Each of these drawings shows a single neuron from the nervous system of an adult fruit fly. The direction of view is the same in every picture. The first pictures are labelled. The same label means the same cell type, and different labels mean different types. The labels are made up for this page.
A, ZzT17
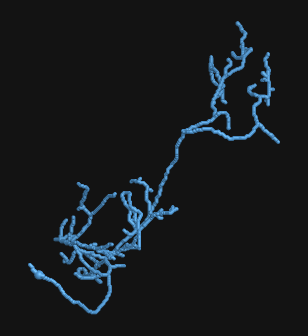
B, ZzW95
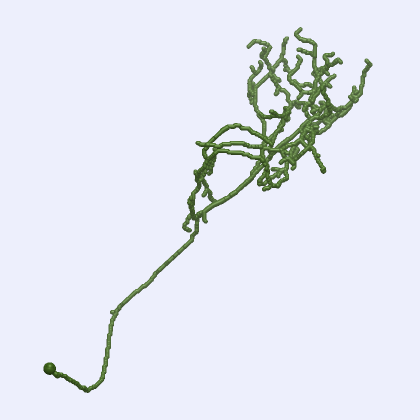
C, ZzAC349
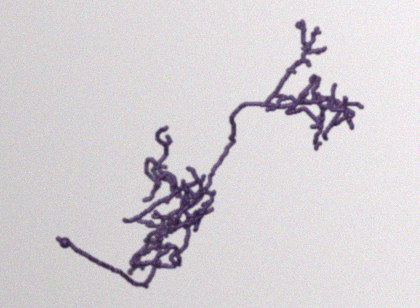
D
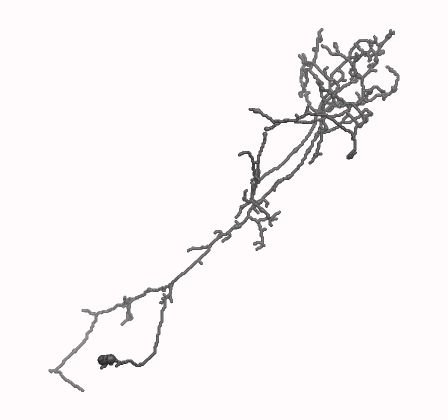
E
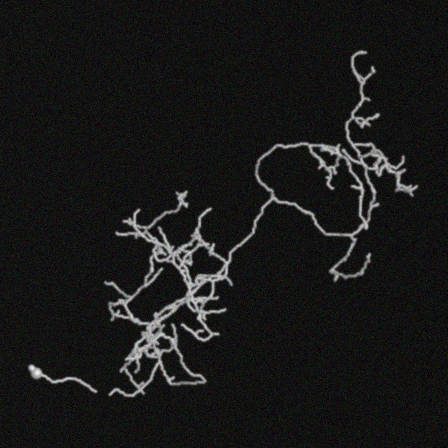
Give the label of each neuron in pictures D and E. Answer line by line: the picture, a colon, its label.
D: ZzW95
E: ZzAC349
